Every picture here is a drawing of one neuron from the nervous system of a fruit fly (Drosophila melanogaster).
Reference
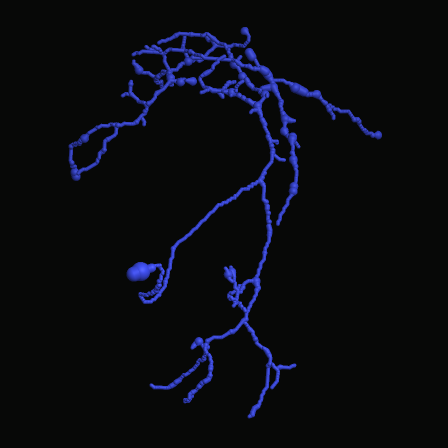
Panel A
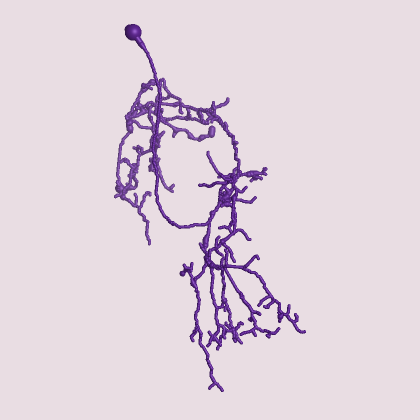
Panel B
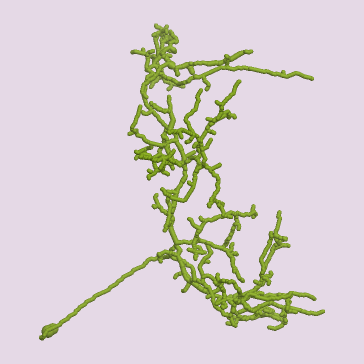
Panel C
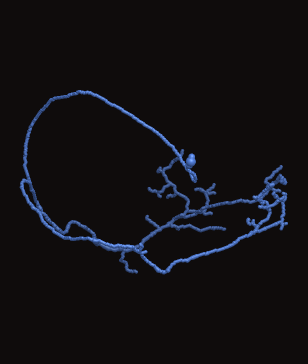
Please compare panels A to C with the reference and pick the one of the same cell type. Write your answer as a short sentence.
The neuron in panel A is of the same cell type.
